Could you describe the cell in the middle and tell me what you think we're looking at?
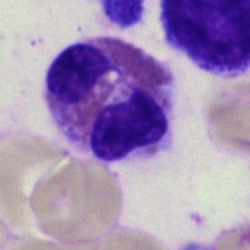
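It's round to slightly oval, with a smooth edge. The nucleus splits into two big lobes, one upper left and one lower right, both with dense, dark purple chromatin. Between them, in the centre, there's a pale, clear area. That's an eosinophil.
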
